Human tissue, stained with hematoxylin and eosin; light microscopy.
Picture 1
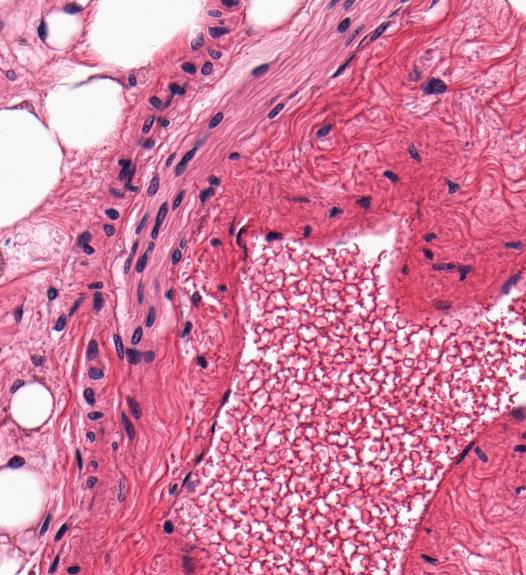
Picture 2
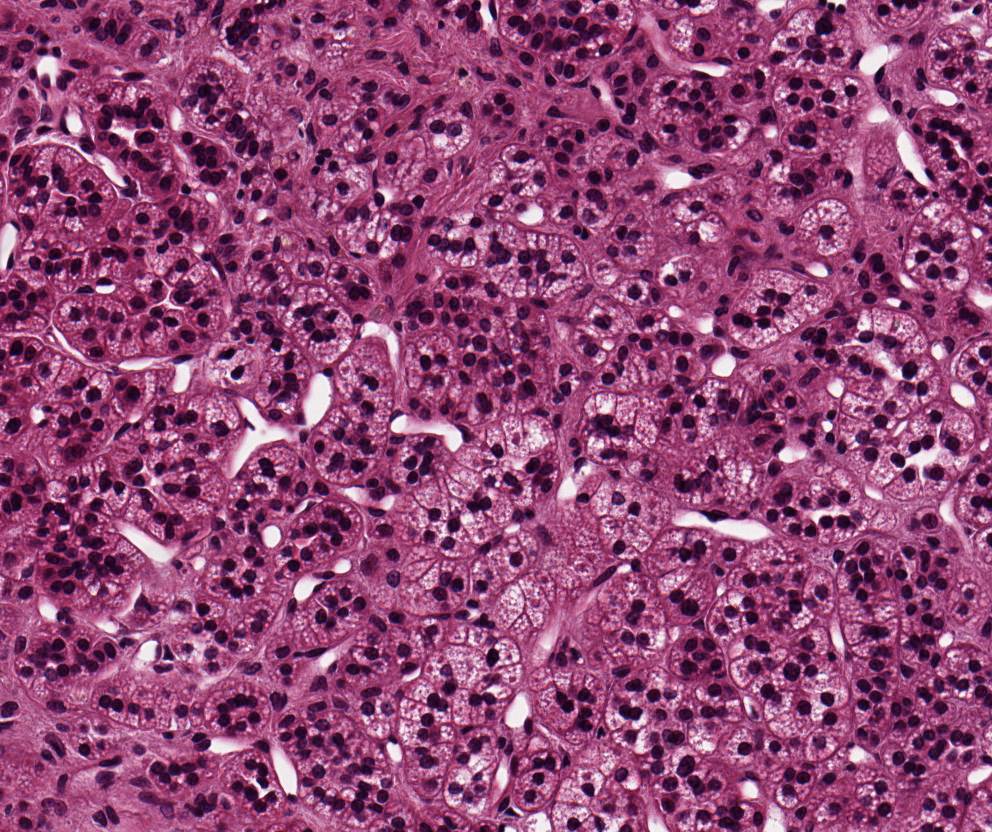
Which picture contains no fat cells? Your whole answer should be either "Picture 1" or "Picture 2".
Picture 2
